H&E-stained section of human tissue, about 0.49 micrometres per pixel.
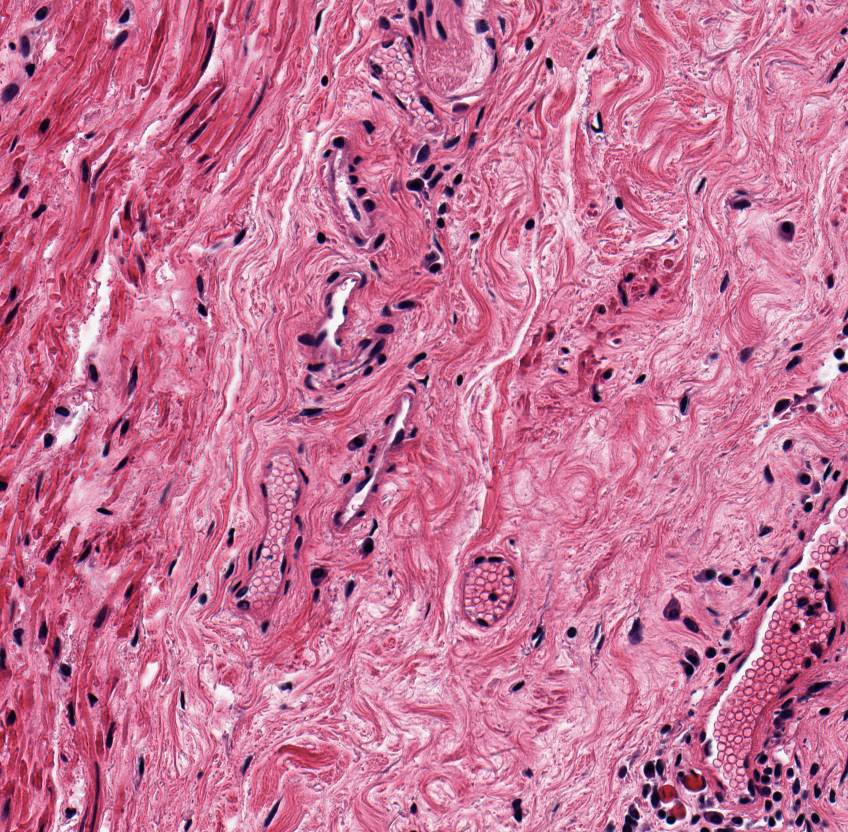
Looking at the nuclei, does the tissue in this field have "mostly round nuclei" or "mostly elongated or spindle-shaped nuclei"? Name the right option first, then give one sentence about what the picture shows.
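Mostly elongated or spindle-shaped nuclei. The nuclei scattered among the fibres are sparse, small, dark and mostly elongated.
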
